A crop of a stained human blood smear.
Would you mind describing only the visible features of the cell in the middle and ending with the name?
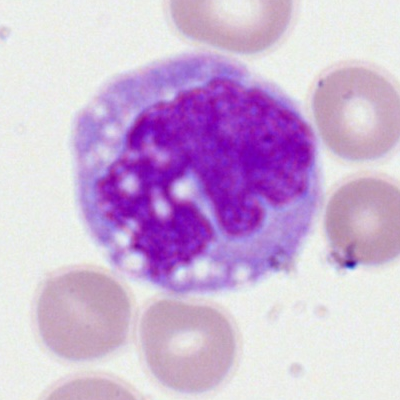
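Now, the nucleus: irregular, folded, with several indentations. It fills most of the cell, leaving a moderate rim of pale lilac-grey cytoplasm. Many small clear round vacuoles lie in it, mostly along the left and lower edges. So, a monocyte.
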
